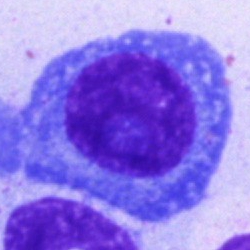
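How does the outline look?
Broadly rounded, though slightly irregular and wavy.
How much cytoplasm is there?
Plenty; it makes a wide rim around the nucleus, with small pale spots scattered through it, mostly toward the upper right, and no granules that I can see.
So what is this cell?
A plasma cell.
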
